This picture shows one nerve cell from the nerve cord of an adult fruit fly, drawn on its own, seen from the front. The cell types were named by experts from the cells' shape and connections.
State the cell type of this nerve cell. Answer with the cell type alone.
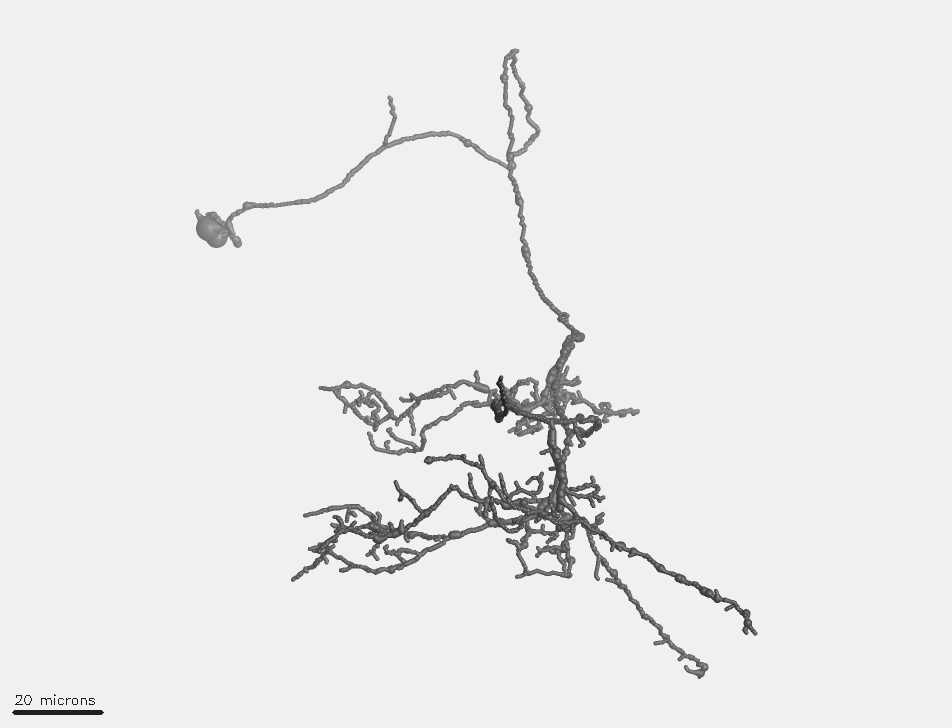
ANXXX120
